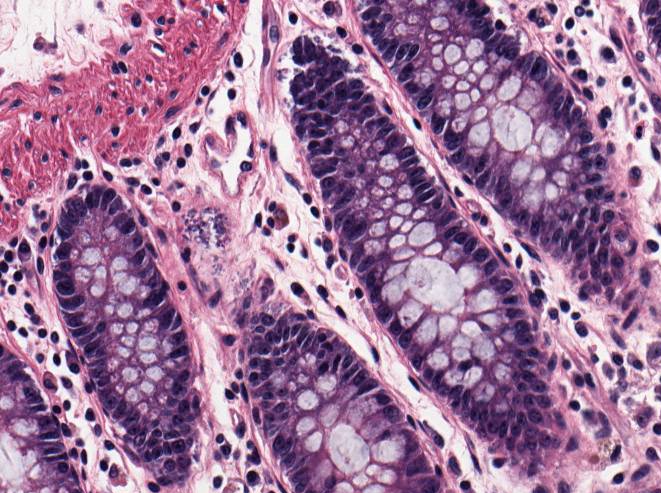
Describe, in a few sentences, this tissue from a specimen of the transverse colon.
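Several elongated tubular glands lie side by side, their axes running from upper left to lower right. Goblet cells crowd the epithelium, mucin vacuoles pale and rounded. Dark elongated nuclei line up basally, facing the stroma. Upper left corner: a band of pink-red smooth muscle fibres.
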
